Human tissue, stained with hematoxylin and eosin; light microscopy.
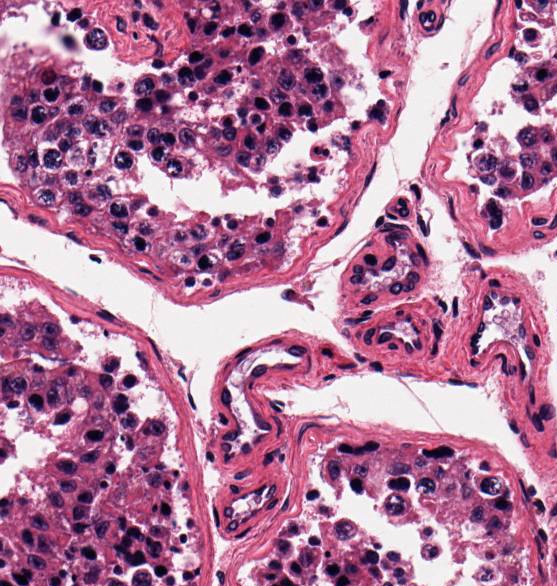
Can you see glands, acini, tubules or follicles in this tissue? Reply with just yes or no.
Yes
